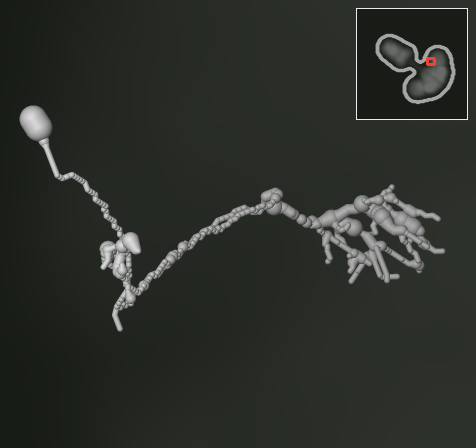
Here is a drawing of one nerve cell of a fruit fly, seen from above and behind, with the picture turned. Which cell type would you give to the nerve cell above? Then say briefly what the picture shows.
The cell type is T4b. Its broad class is optic-lobe intrinsic neuron. It lies in the brain. Its cell body lies at the upper left of the picture.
